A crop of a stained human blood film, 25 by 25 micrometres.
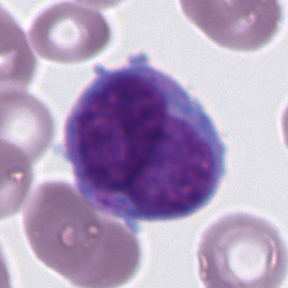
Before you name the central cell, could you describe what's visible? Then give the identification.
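Measuring about 15 micrometres across, the cell is mostly filled by its nucleus. The chromatin is dark purple and finely clumped throughout. No distinct granules are seen in the cytoplasm. Small blunt projections stick out from the top edge of the cell. The cell is an atypical promyelocyte.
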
